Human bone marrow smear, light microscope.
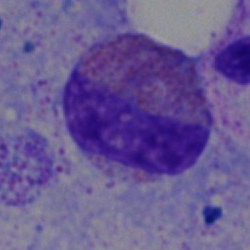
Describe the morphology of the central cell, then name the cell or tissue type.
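Hmm, the nucleus fills the lower part, and its edge toward the cytoplasm above runs fairly straight across the cell. Its chromatin is dark purple, dotted with small paler spots. Fine reddish-purple granules sit in the cytoplasm. This one's an eosinophil.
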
